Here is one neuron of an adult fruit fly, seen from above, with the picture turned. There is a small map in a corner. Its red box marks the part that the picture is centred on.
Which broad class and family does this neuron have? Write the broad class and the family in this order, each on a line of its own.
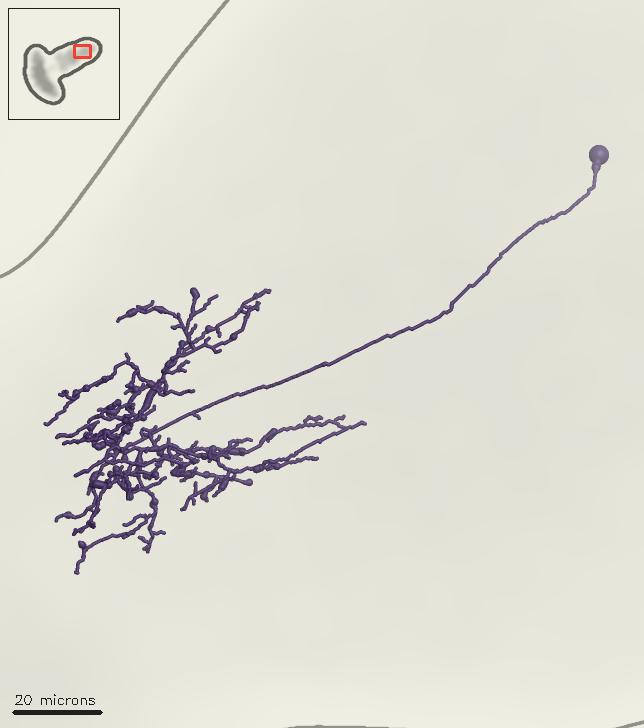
nerve-cord intrinsic neuron
hemilineage 00A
